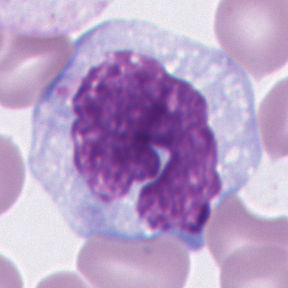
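Monocyte at the centre of the stained blood smear. Checked in turn, the nucleus is one continuous mass, not split into separate lobes, and sits near the middle of the cell. Next, the cytoplasm: plentiful, pale grey-blue, surrounding the nucleus on all sides and holding many small clear vacuoles.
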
